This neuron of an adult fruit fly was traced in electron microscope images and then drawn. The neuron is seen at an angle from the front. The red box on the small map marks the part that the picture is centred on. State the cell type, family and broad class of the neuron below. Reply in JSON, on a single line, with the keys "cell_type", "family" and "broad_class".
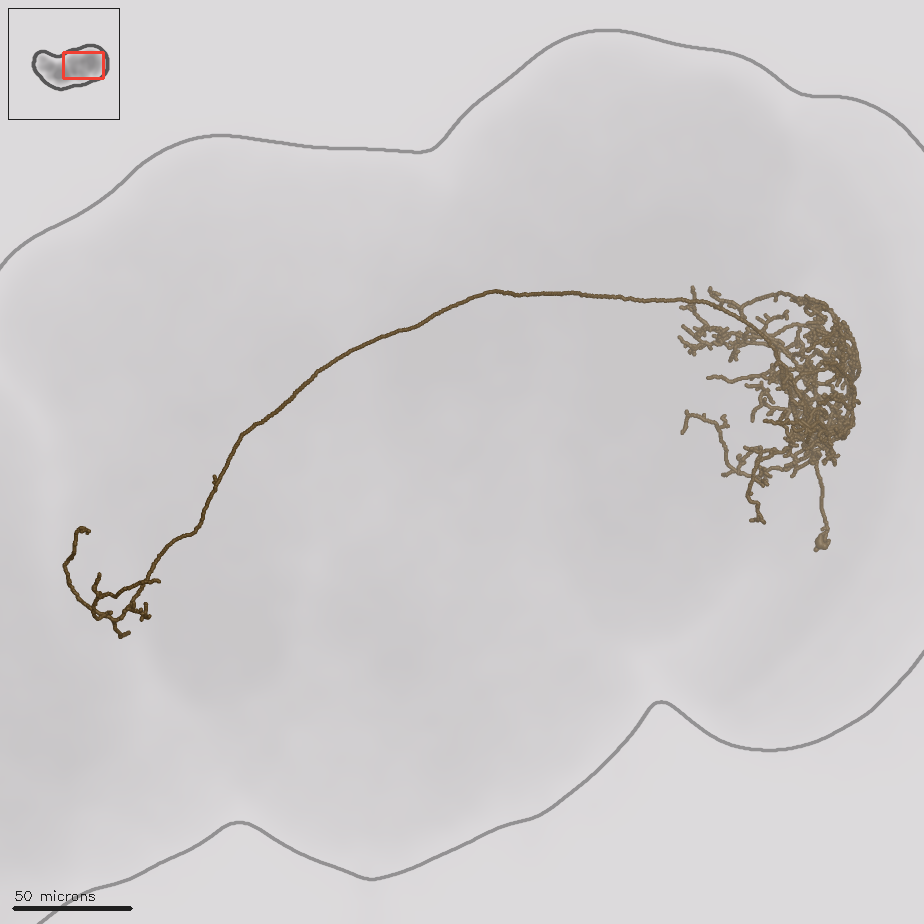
{"cell_type": "CB3427", "family": "hemilineage VLPl&p2_lateral", "broad_class": "central-brain intrinsic neuron"}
